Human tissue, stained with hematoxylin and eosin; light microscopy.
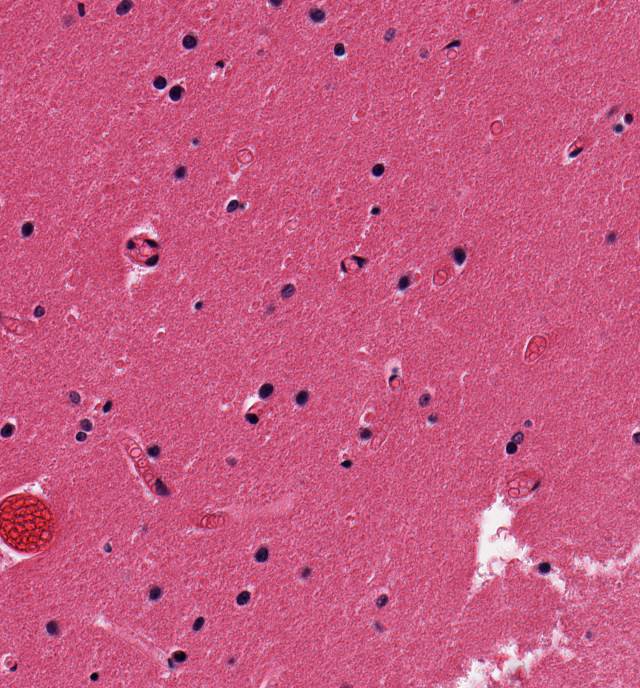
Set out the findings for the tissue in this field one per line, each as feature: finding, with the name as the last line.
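Background: uniform pink, finely granular to fibrillary
Organised units: no glands, epithelium or others
Nuclei: small, round, dark, scattered singly and fairly evenly
Vessel: larger, round, left edge in lower part, packed with red blood cells
Artefact: irregular white cracks from tissue tear, lower right
Name: cerebellum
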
